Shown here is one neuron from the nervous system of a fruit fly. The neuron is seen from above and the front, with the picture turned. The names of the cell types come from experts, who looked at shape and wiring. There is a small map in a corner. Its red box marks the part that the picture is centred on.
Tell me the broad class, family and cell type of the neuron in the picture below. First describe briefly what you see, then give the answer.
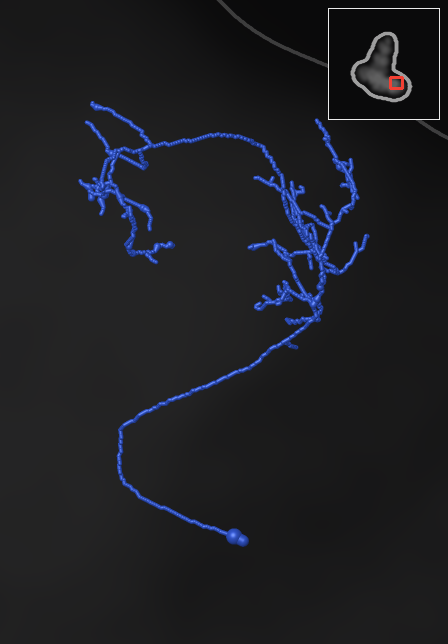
The cell body can be seen at the bottom of the picture. Dozens of branch ends can be seen. It is a central-brain intrinsic neuron. The family is hemilineage VPNl&d1_dorsal. Its cell type is CB2047.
